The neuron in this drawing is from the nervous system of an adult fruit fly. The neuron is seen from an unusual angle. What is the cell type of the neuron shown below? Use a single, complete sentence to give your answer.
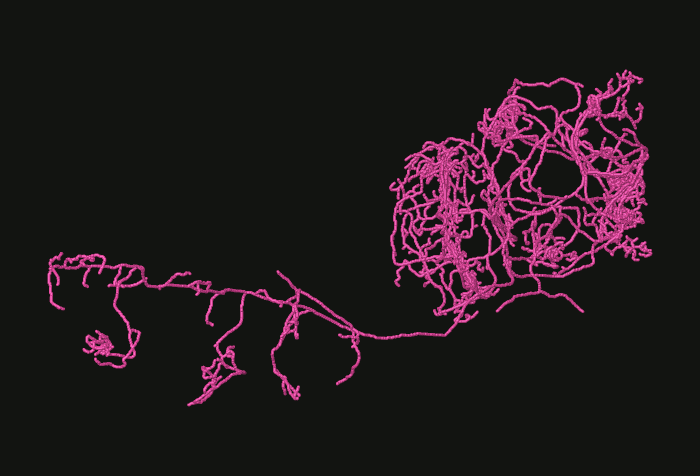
What this neuron is, by cell type, is DNc02.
